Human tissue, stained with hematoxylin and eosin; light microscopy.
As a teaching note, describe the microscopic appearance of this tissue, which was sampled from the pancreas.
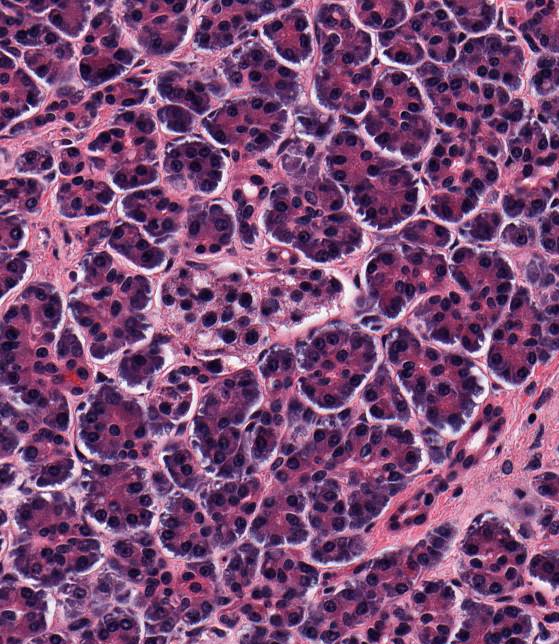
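Pattern: closely packed rounded nests of cells across the whole field, divided by thin strands of pink fibrous stroma. Cytoplasm: abundant, granular, staining pink to purple. Nuclei: small, round, darkly stained, fairly uniform from cell to cell. Stroma, lower right: a wider pink fibrous band with elongated nuclei runs diagonally between the nests.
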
